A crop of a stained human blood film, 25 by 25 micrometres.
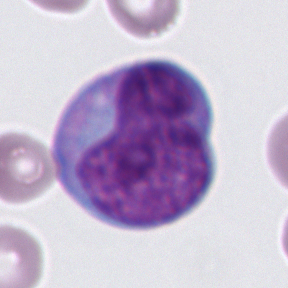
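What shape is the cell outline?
Roughly round and smooth, with no projections on the surface.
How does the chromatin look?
Fine and lacy, not coarsely clumped.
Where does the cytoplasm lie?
Mainly as a crescent on the left side; the nucleus, about 14 by 11 micrometres, fills about 70% of a cell about 15 micrometres across.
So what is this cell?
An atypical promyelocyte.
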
